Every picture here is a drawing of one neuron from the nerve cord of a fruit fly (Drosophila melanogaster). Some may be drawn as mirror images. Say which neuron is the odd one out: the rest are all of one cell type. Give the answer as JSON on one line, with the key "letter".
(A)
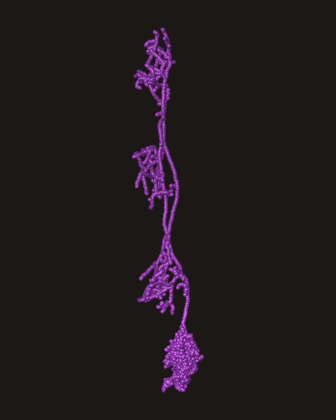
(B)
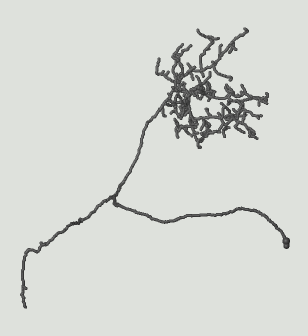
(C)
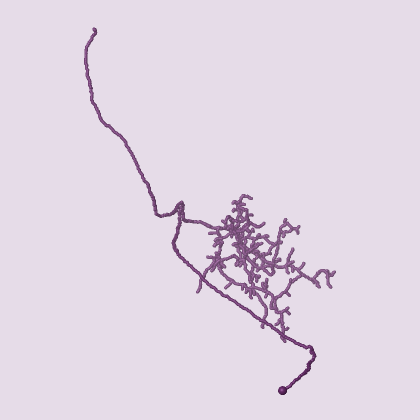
{"letter": "A"}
